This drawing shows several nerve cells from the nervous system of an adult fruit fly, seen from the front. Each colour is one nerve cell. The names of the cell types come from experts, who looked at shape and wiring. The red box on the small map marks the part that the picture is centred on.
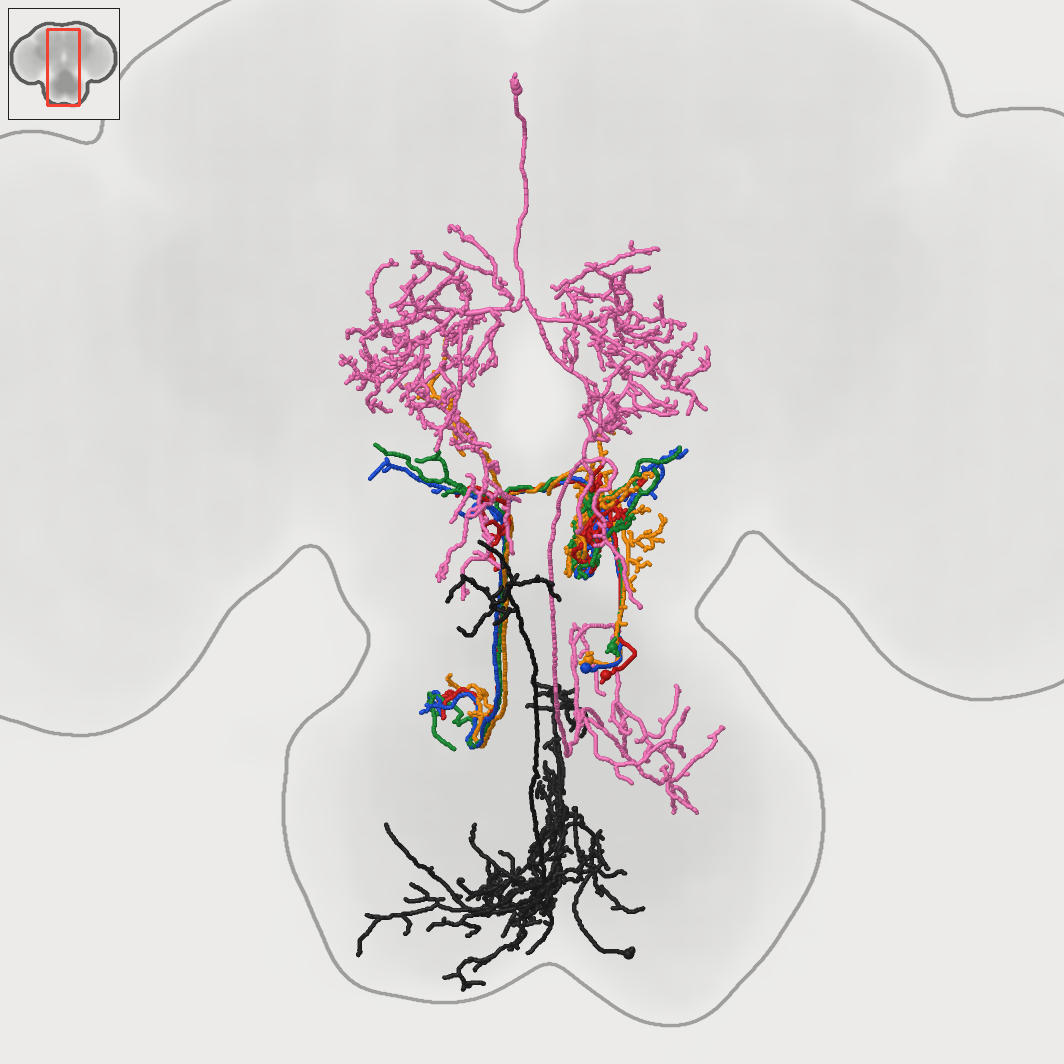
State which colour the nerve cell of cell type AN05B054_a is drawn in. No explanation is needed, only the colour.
black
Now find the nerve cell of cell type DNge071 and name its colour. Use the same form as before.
blue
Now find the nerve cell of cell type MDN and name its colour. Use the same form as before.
pink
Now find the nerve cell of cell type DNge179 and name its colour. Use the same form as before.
green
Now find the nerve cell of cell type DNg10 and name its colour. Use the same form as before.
red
